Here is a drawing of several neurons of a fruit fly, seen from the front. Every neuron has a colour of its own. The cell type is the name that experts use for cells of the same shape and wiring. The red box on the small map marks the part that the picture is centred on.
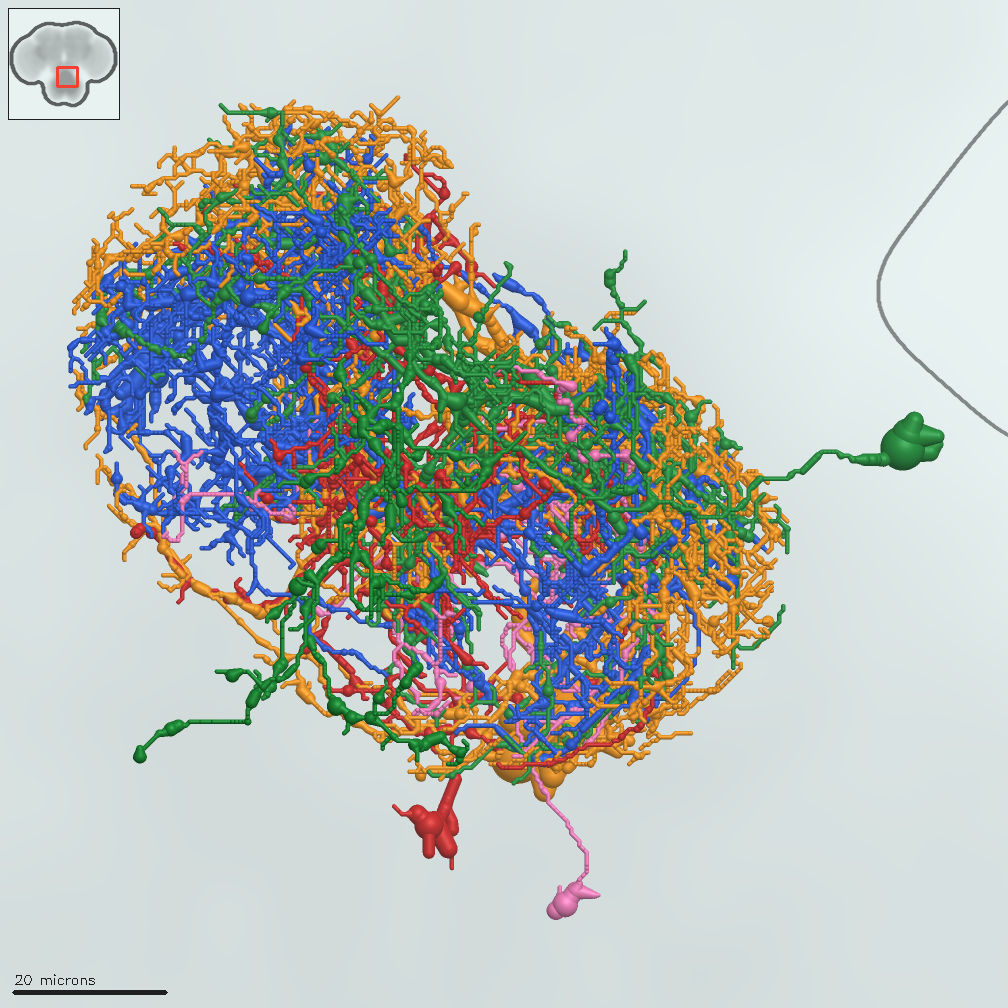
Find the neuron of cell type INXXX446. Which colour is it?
pink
